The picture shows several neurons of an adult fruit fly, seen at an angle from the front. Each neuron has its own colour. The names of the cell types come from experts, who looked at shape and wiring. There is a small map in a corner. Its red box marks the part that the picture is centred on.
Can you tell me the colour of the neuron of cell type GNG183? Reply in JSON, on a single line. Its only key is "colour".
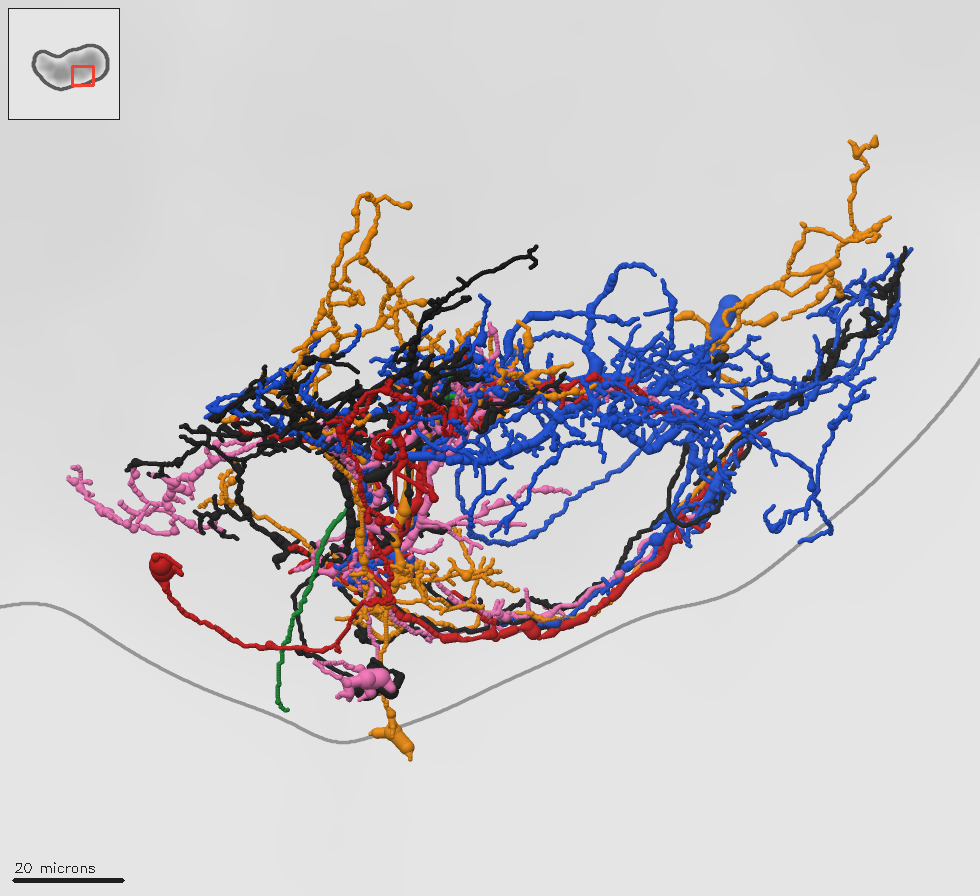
{"colour": "black"}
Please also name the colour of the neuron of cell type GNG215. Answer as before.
{"colour": "pink"}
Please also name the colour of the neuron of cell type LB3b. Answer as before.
{"colour": "green"}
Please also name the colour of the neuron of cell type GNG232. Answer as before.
{"colour": "red"}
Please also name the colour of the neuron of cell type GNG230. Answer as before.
{"colour": "orange"}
